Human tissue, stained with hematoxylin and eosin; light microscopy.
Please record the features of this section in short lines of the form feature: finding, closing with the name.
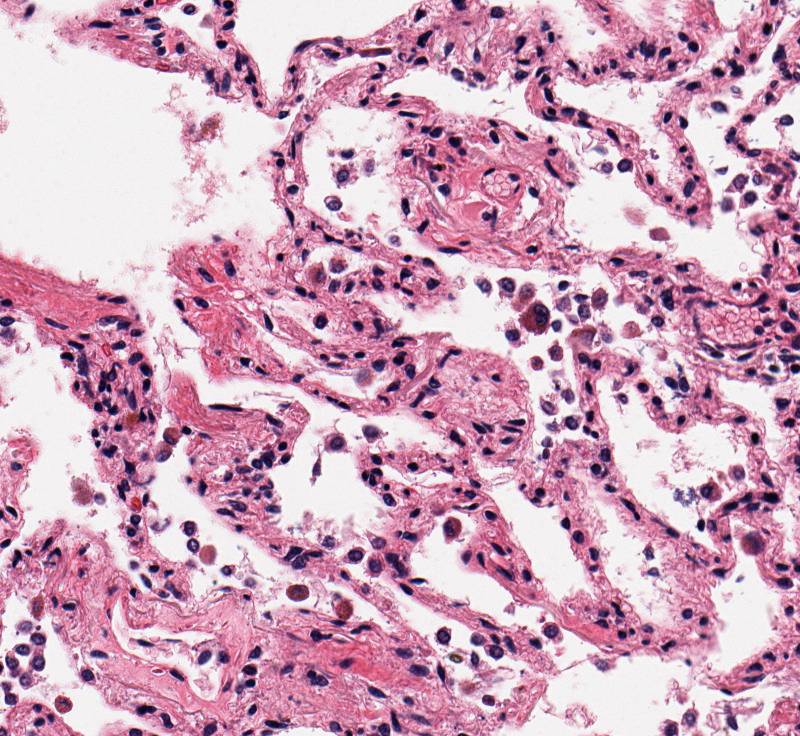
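Septa: thin and branching, I see, a meshwork outlining many irregular empty spaces.
Lining: flattened cells on the septa, with dark elongated nuclei.
Free cells: several, I note, hold coarse brown pigment in their cytoplasm.
Round profile: near the top centre, a thick pink wall around a small lumen.
Name: lung.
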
